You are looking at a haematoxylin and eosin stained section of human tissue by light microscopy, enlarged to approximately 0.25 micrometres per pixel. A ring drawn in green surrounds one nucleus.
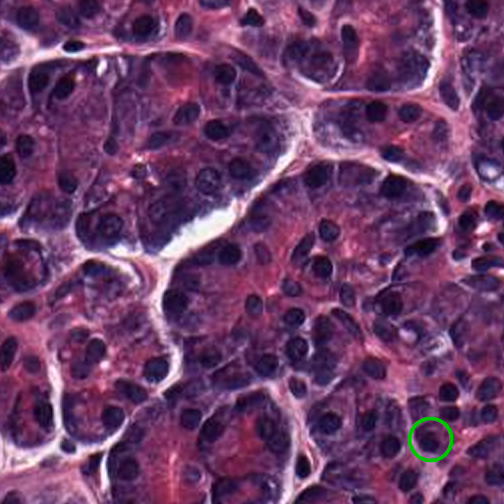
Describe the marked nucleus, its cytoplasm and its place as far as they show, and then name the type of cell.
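The nucleus is round and dark, with a fairly smooth outline. Its nucleus is about the same size as the nuclei of the neighbouring cells. The cell lies in a crowded sheet of closely packed cells with similar dark nuclei, and no lumen is visible beside it. The marked cell is a pancreatic acinar cell.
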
